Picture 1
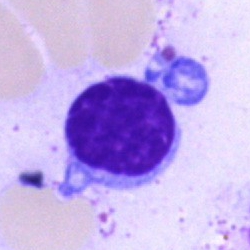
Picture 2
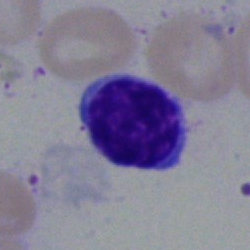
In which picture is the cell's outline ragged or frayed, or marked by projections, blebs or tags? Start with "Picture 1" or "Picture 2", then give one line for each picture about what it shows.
Picture 1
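In picture 1: A small rounded bleb projects from the lower left edge of the cell.
In picture 2: The cell outline is round to slightly oval and smooth.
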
